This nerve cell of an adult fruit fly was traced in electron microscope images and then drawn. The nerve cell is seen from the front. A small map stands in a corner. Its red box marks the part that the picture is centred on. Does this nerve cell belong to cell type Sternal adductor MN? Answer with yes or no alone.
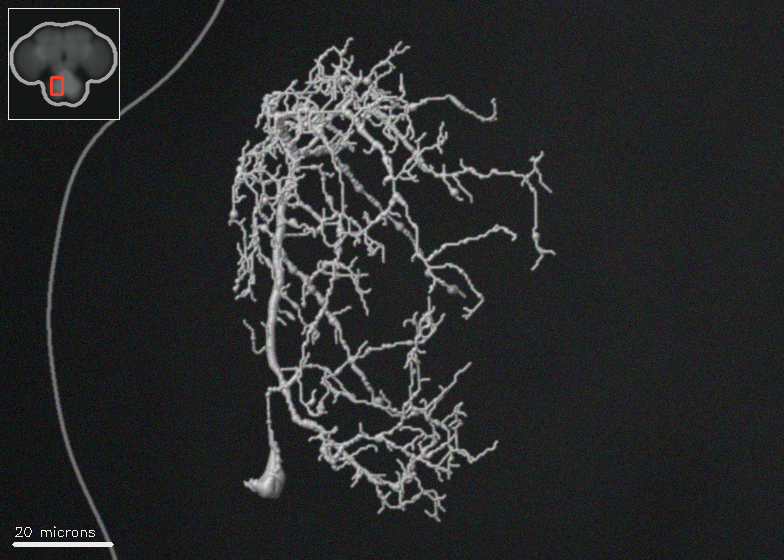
yes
